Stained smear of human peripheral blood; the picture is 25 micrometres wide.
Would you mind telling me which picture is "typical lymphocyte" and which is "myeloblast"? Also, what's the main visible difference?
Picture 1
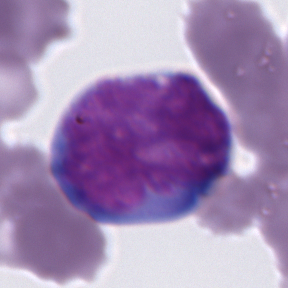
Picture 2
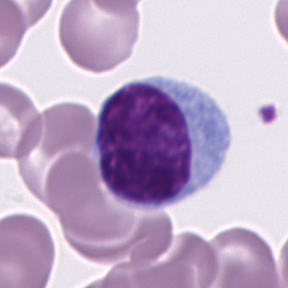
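Picture 1 shows a myeloblast, and picture 2 shows a typical lymphocyte. First, size: the myeloblast measures about 16 by 13 micrometres, while the typical lymphocyte is about 12 micrometres across.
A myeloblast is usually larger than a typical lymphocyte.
Second, outline and nucleus: the myeloblast has a rounded, smooth outline with no surface projections, and its nucleus fills about 80% of the cell's area. The lymphocyte's nucleus is oval, about 11 by 8 micrometres, fills about 70% of the cell's area, lies toward the left of the cell and has a smooth edge without any indentation. Third, chromatin: in the lymphocyte it is dark purple and coarsely clumped, whereas picture 1 is slightly out of focus, so fine nuclear detail there is blurred.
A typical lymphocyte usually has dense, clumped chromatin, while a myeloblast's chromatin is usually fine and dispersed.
Fourth, cytoplasm: the myeloblast shows neither granules nor vacuoles, and the lymphocyte's pale blue cytoplasm forms a crescent on the right side of the nucleus.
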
